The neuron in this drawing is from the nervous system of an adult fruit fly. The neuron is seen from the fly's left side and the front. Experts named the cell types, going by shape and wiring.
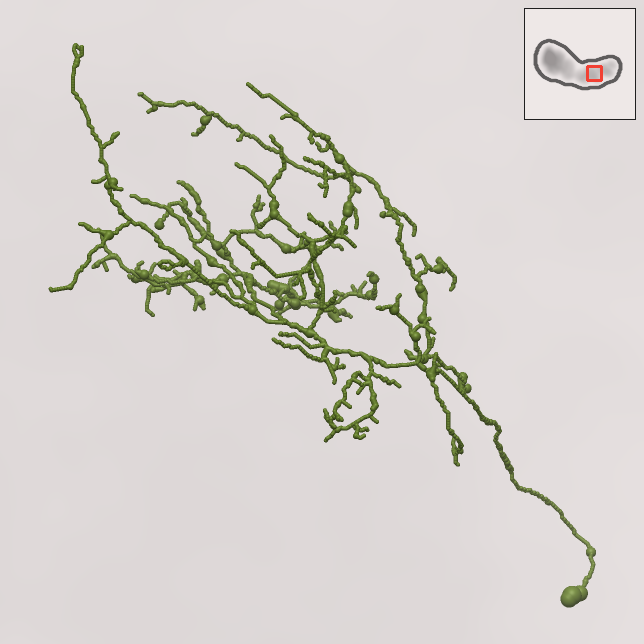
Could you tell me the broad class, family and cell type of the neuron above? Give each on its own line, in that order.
nerve-cord intrinsic neuron
hemilineage 21A
IN21A076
